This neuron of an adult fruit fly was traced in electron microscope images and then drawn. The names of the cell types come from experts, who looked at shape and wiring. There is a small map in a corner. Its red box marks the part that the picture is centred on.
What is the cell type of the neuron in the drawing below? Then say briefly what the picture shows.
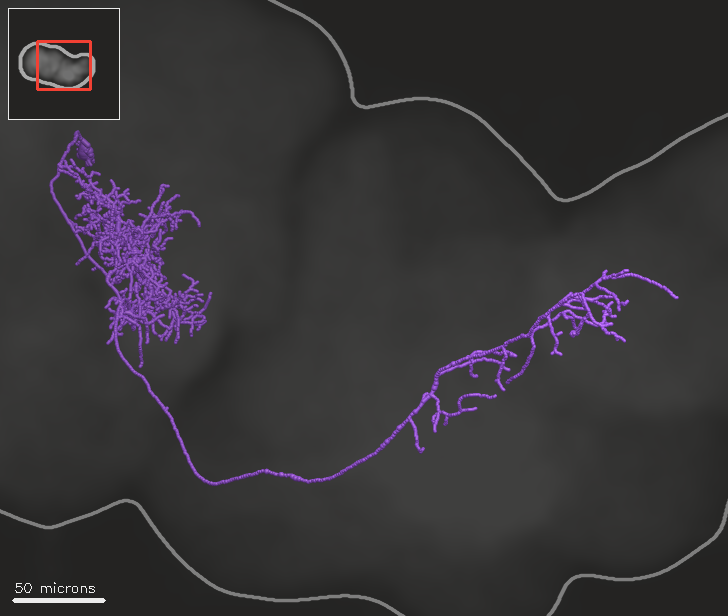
Its cell type is DNae003. This is a descending neuron. The cell body can be seen at the upper left of the picture. From left to right in the picture it spans about 350 microns. Dozens of branch ends can be seen.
